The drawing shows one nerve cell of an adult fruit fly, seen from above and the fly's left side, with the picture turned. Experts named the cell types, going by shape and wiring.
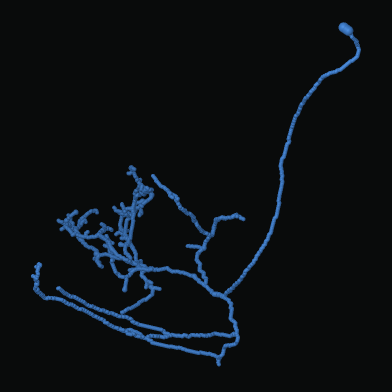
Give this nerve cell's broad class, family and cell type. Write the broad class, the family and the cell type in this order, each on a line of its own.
nerve-cord intrinsic neuron
hemilineage 23B
IN23B091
